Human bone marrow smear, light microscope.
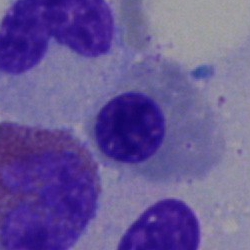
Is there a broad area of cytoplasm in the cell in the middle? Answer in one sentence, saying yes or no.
Yes, the cytoplasm forms a broad area around its nucleus.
